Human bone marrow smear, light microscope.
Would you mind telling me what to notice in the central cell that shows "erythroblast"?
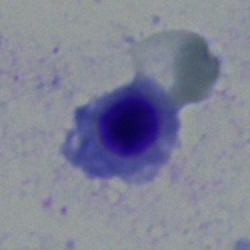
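So, an erythroblast: let me see what fits and what doesn't.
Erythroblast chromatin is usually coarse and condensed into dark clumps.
Here the chromatin is dense and stains a very dark purple, nearly black at the centre, which goes with that.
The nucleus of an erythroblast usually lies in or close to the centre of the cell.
I notice the band of cytoplasm is wider on the left side of the nucleus than on the right. The outline is irregular and ragged, with small bumps along the edge. And the cytoplasm is blue.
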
